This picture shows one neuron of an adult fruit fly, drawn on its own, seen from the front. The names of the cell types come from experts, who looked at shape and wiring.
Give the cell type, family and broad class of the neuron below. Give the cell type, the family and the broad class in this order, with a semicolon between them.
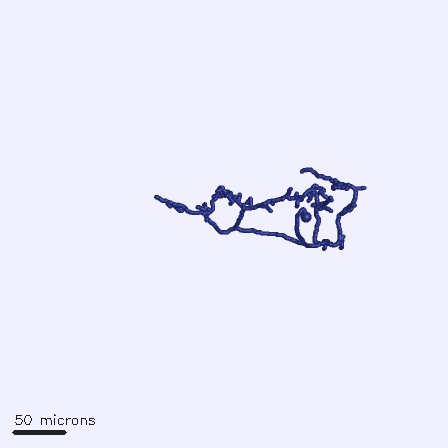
PS268; hemilineage DM6_ventral; central-brain intrinsic neuron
